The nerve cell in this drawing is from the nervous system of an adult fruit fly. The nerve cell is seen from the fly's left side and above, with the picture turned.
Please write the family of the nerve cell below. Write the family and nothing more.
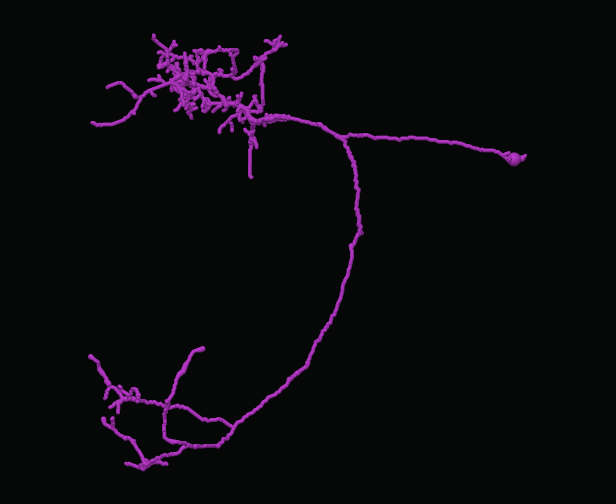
hemilineage DM6_ventral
